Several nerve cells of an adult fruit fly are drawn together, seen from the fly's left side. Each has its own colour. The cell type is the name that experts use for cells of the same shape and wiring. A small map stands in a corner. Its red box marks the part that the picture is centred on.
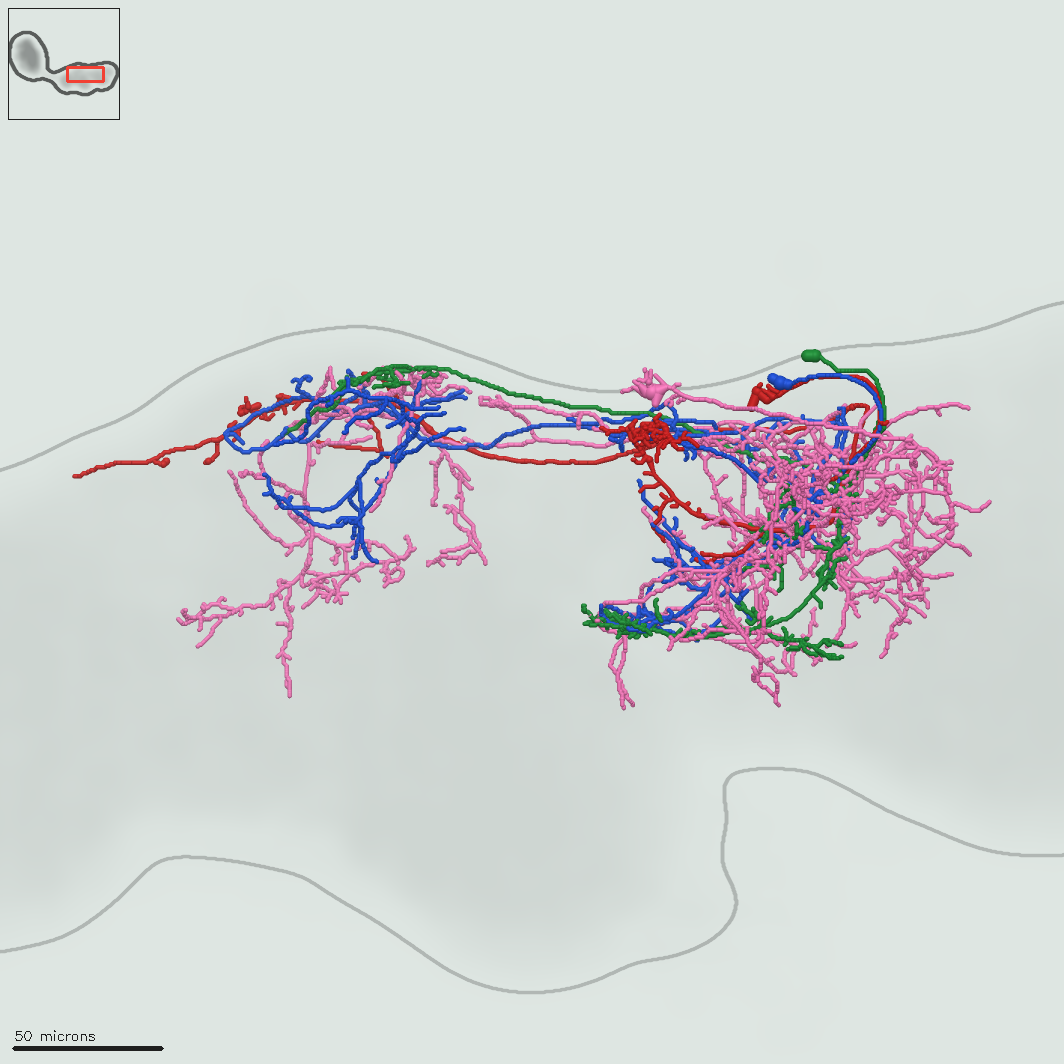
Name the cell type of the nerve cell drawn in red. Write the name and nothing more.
IN19B013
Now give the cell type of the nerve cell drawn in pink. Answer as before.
IN19B007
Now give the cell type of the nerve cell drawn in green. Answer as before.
IN19B084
